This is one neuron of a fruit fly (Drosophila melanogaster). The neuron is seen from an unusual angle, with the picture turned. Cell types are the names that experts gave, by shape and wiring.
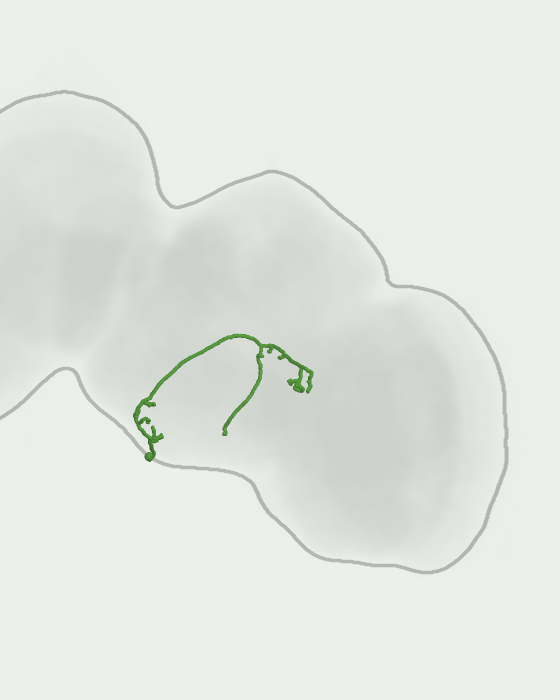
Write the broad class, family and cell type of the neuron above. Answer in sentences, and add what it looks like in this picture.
This is a central-brain intrinsic neuron. Its family is called class Kenyon Cell. The cell type is KCa'b'-ap2. As drawn here it is wider than it is tall.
